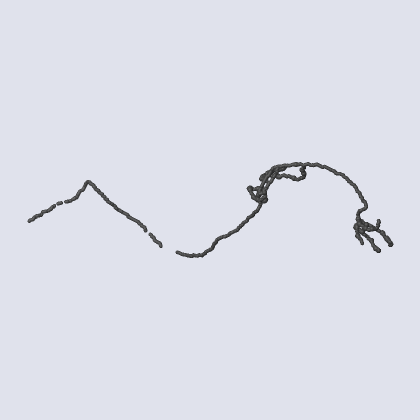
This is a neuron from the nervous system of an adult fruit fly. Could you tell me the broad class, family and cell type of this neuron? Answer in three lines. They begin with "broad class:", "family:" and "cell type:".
broad class: sensory neuron entering the brain
family: class olfactory
cell type: ORN_DM1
